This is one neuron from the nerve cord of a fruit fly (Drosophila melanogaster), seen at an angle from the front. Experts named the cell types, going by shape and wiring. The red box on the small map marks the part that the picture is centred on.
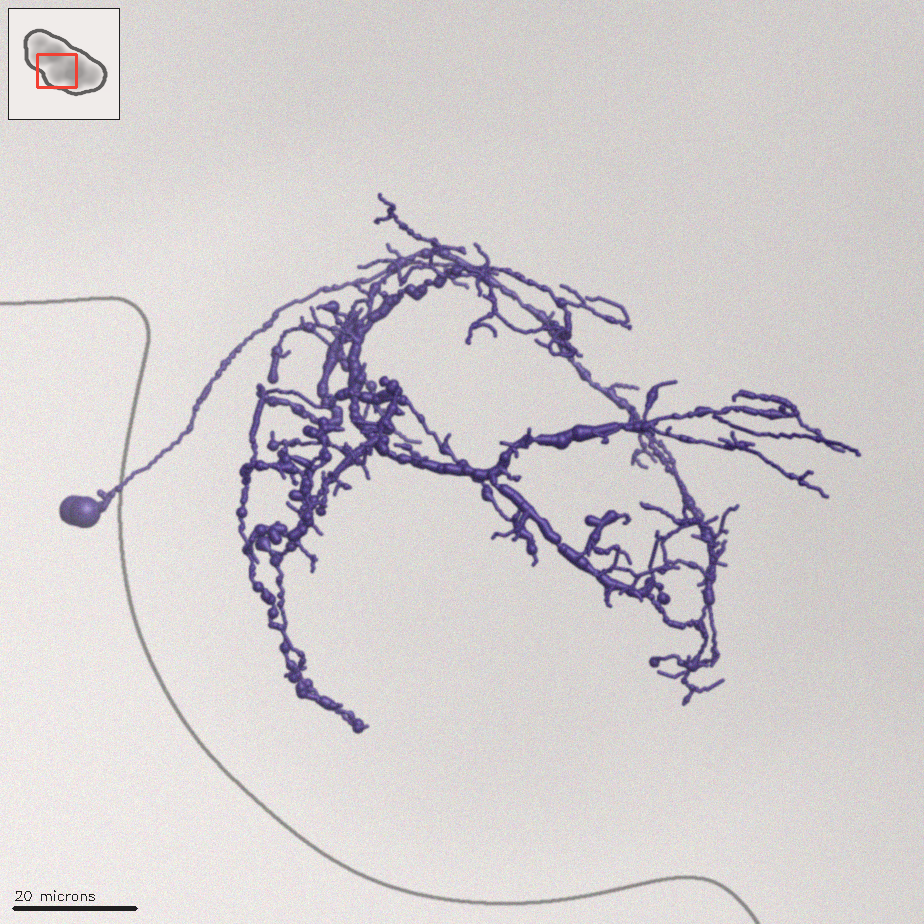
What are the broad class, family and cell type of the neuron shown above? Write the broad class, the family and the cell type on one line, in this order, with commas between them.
nerve-cord intrinsic neuron, hemilineage 03A, IN03A030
